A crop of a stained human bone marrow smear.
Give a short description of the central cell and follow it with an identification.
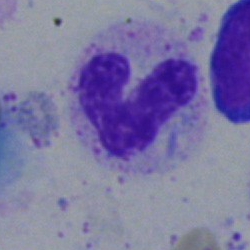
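Look first at the outline: it is roughly round. The chromatin stains deep purple and has a coarse, mottled texture. The cytoplasm is pale lilac-pink, with small purple-pink granules scattered through it. This is a band neutrophil.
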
